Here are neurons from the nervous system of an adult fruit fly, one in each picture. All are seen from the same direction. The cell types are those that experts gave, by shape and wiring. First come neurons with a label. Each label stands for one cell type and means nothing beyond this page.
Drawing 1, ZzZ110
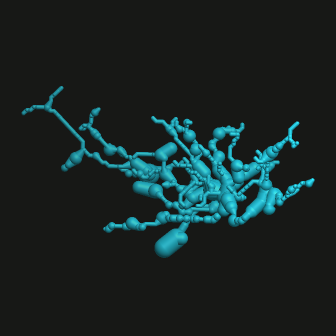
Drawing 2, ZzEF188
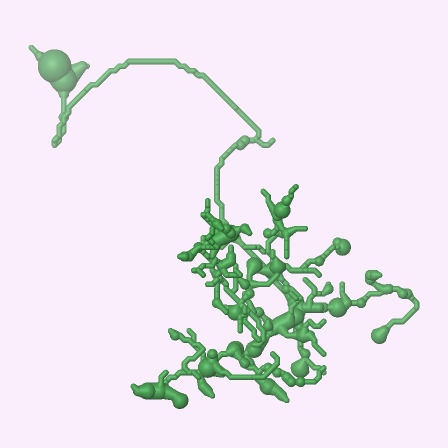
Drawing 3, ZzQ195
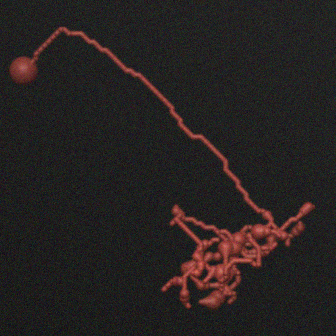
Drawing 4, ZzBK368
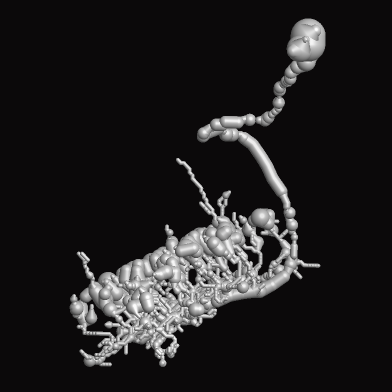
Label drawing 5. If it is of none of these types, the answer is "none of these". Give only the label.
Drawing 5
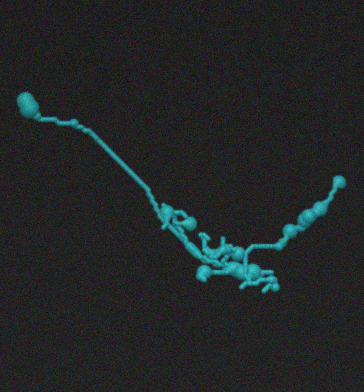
ZzQ195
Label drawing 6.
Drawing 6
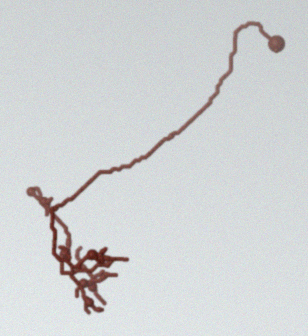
ZzQ195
